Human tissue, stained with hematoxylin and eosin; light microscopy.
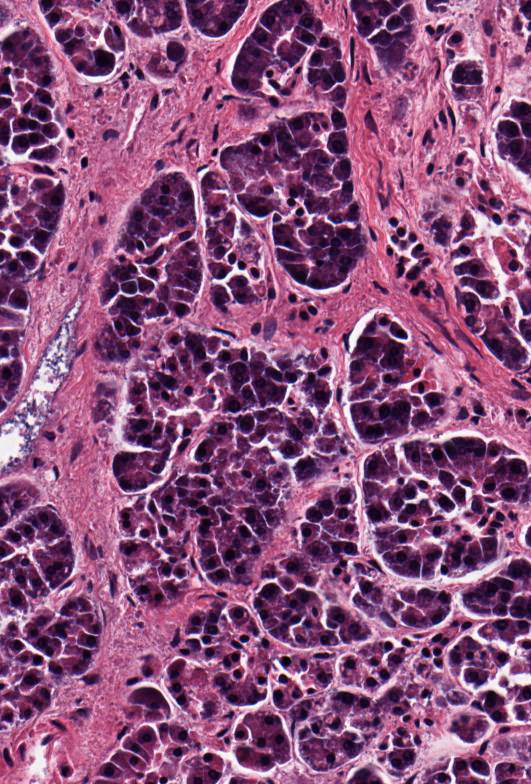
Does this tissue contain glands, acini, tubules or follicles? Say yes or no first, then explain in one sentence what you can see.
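Yes. Within each nest the cells form small clustered acinar units separated by narrow white clefts.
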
